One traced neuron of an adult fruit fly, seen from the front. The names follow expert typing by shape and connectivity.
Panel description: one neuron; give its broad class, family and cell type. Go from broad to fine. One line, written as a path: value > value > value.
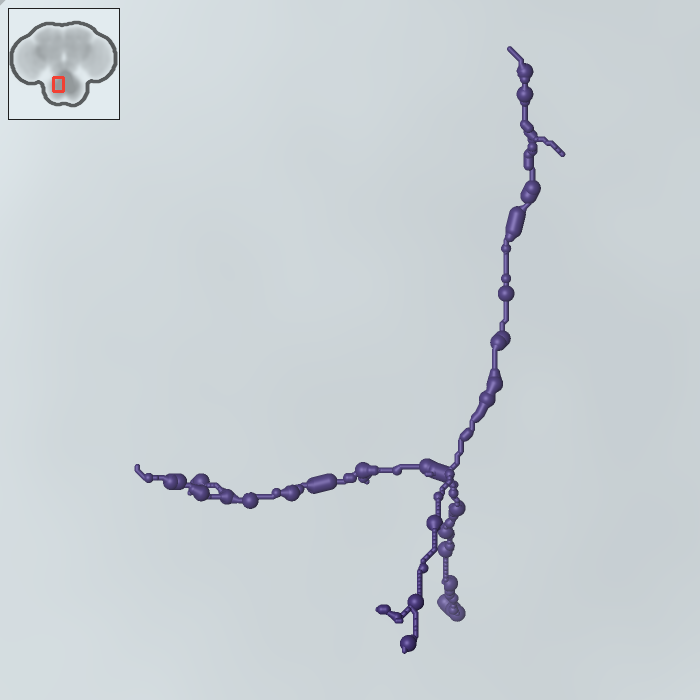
sensory neuron entering the nerve cord > class mechanosensory proprioceptive > SNpp50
